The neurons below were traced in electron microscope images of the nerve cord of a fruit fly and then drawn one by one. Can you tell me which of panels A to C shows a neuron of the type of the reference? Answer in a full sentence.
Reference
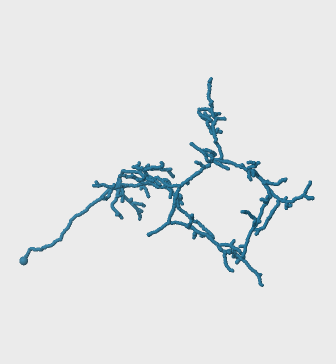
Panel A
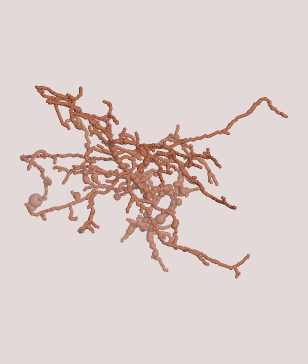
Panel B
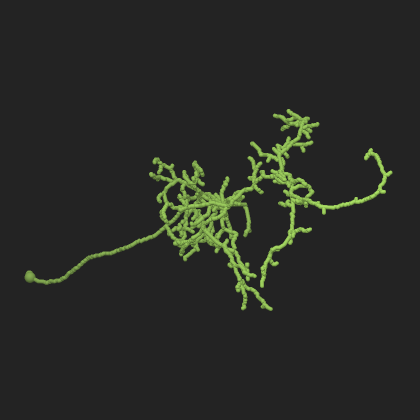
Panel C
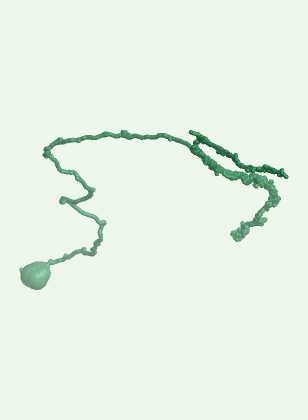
Panel B is of the same cell type.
